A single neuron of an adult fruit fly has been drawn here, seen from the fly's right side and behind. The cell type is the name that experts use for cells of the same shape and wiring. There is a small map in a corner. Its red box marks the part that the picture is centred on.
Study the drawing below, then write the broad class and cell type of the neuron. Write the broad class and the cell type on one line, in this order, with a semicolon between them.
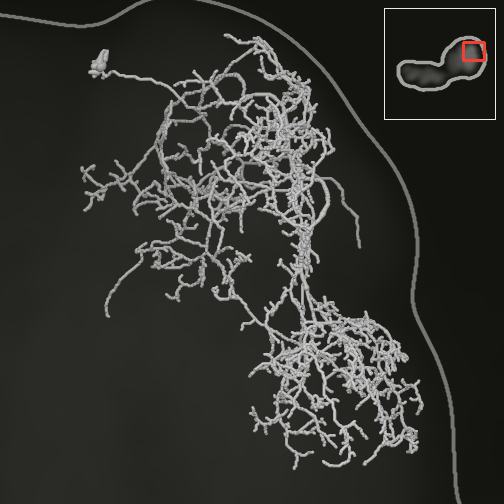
central-brain intrinsic neuron; SLP278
